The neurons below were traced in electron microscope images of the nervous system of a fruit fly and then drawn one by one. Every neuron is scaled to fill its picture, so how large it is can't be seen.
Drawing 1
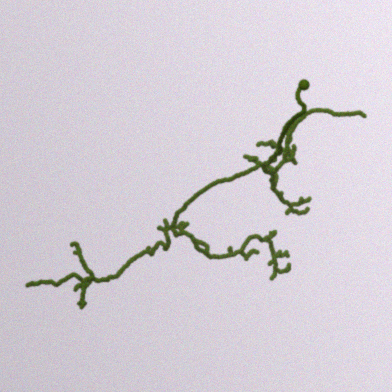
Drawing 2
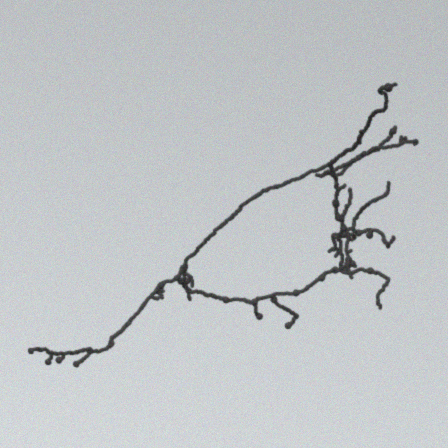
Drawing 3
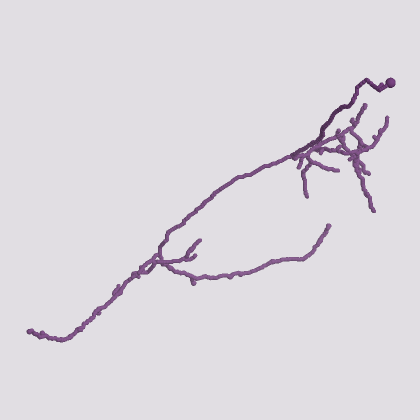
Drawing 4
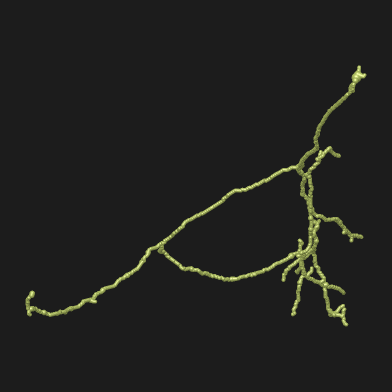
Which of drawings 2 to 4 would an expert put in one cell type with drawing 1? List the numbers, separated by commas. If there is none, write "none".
none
